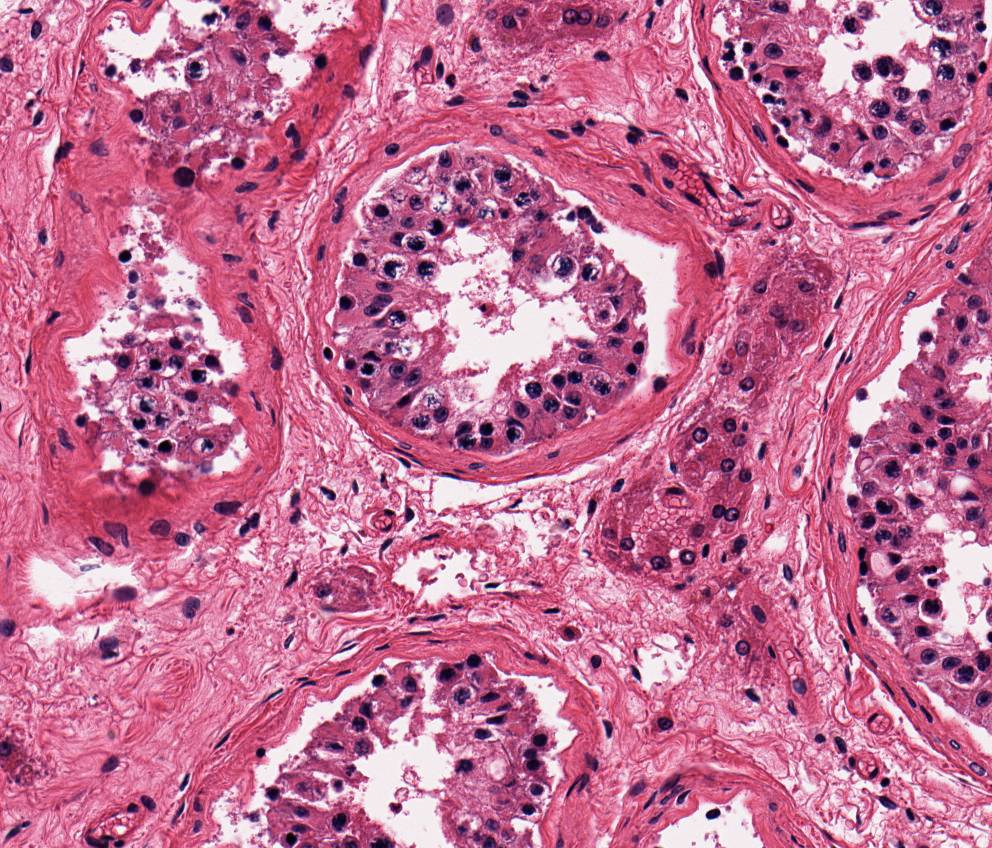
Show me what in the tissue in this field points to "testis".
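It's testis, and the layout fits: rounded tubular cross-sections lie apart from one another with interstitial tissue between them, and one complete tubule sits in the centre.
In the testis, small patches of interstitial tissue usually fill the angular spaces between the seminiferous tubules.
Here the interstitium to the right of that central tubule holds clusters of polygonal Leydig cells with round nuclei and pink cytoplasm. The tubules are lined by an epithelium several cells deep, made of rounded cells with round dark nuclei.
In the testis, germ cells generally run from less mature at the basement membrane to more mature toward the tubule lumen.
Around each tubule there's a thick, pink wall laid down in concentric layers, with flattened spindle nuclei inside it.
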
